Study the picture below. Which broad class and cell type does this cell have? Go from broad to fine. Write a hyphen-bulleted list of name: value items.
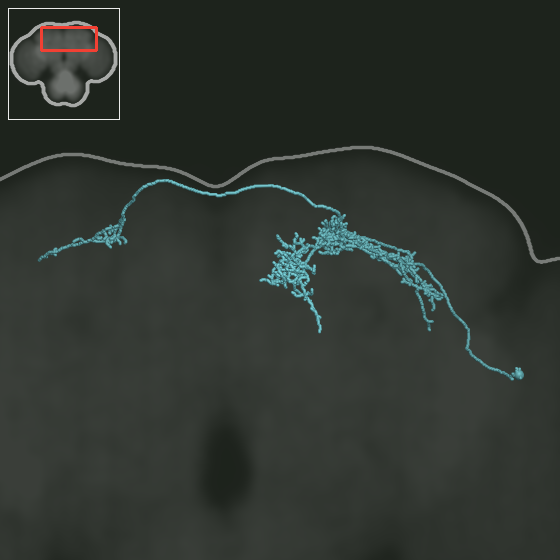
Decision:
- broad class: central-brain intrinsic neuron
- cell type: SIP090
